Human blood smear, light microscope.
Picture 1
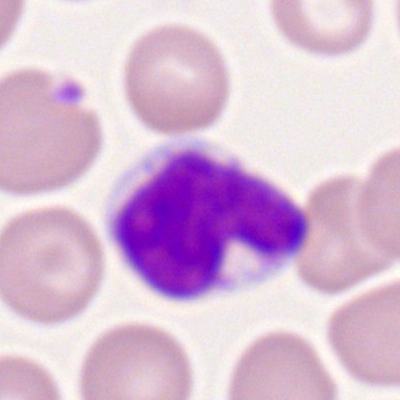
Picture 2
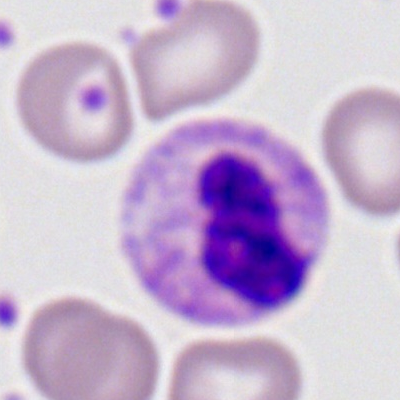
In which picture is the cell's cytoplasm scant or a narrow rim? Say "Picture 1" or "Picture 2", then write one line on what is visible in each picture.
Picture 1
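What picture 1 shows: The nucleus fills most of the cell and has an irregular, folded shape.
What picture 2 shows: The cytoplasm is abundant, taking up more than half of the cell.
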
